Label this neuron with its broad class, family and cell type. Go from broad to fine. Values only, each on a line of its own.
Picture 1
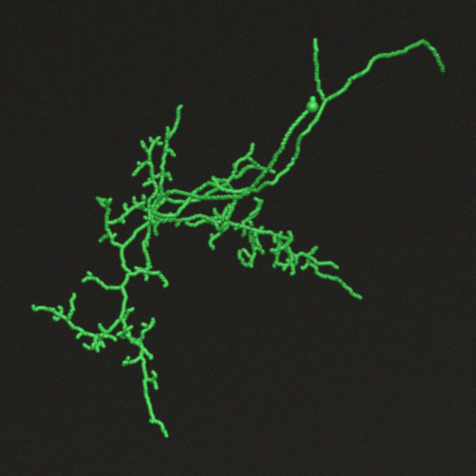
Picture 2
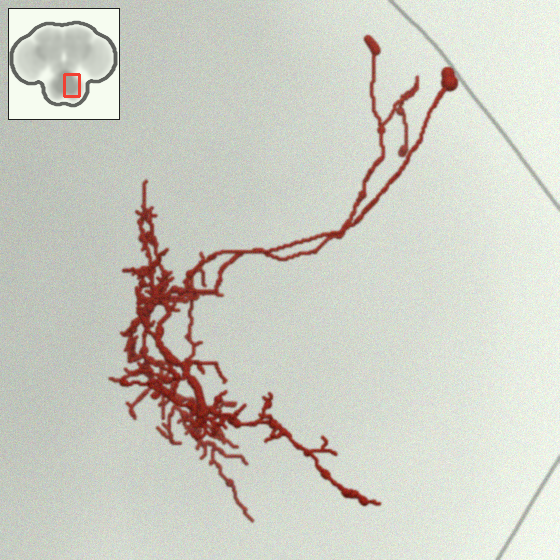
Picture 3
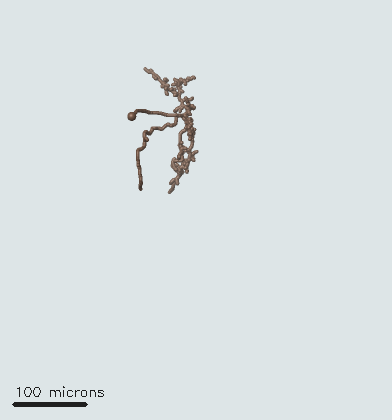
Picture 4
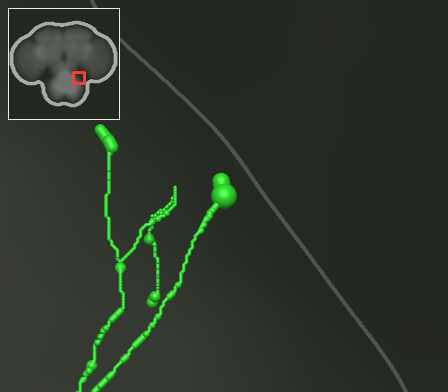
nerve-cord intrinsic neuron
hemilineage 11A
IN11A030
